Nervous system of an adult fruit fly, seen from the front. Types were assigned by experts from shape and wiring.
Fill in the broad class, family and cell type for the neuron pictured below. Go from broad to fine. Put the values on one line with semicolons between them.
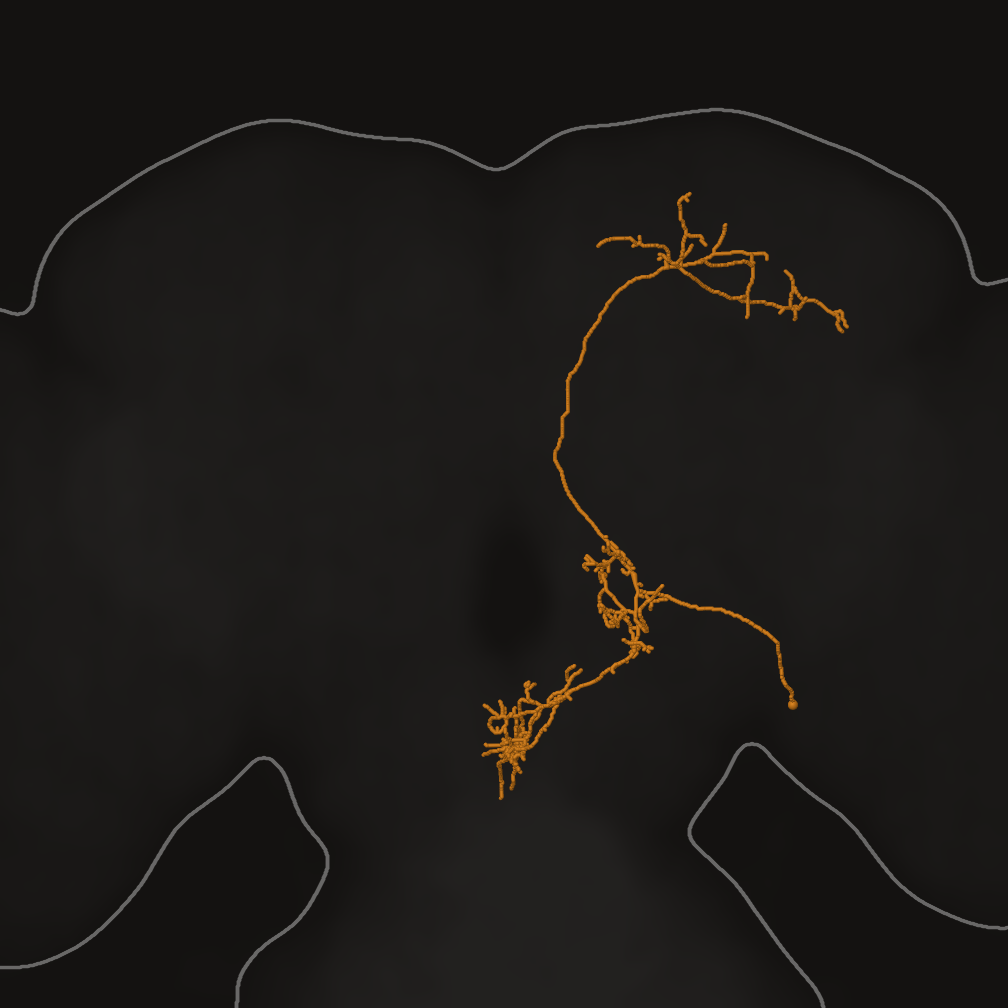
central-brain intrinsic neuron; hemilineage ALlv1; VP2+Z_lvPN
